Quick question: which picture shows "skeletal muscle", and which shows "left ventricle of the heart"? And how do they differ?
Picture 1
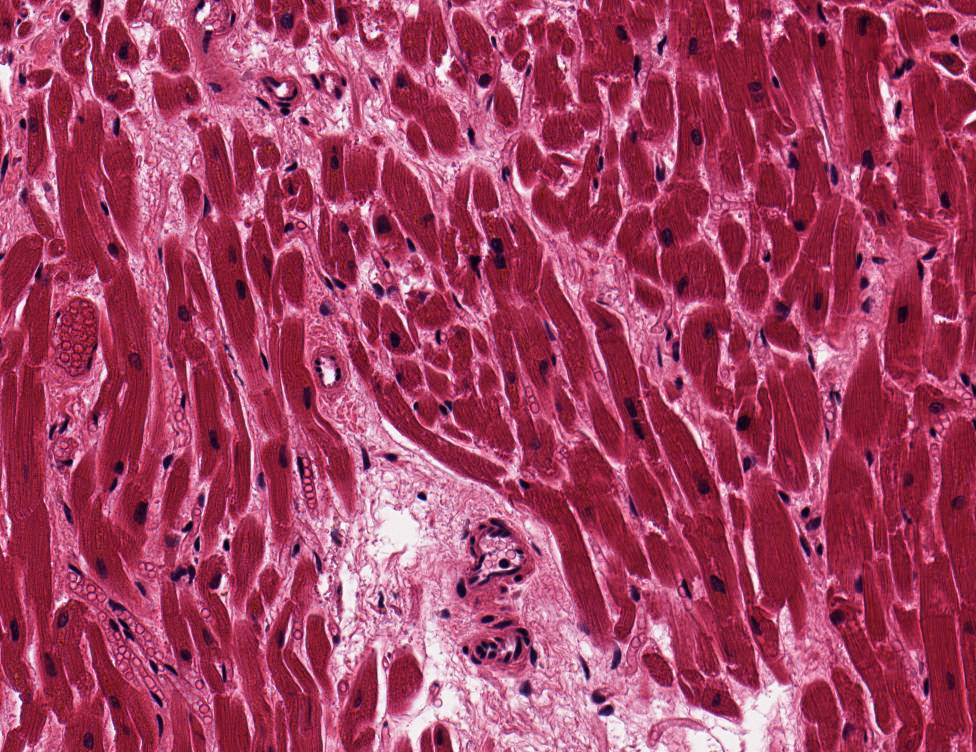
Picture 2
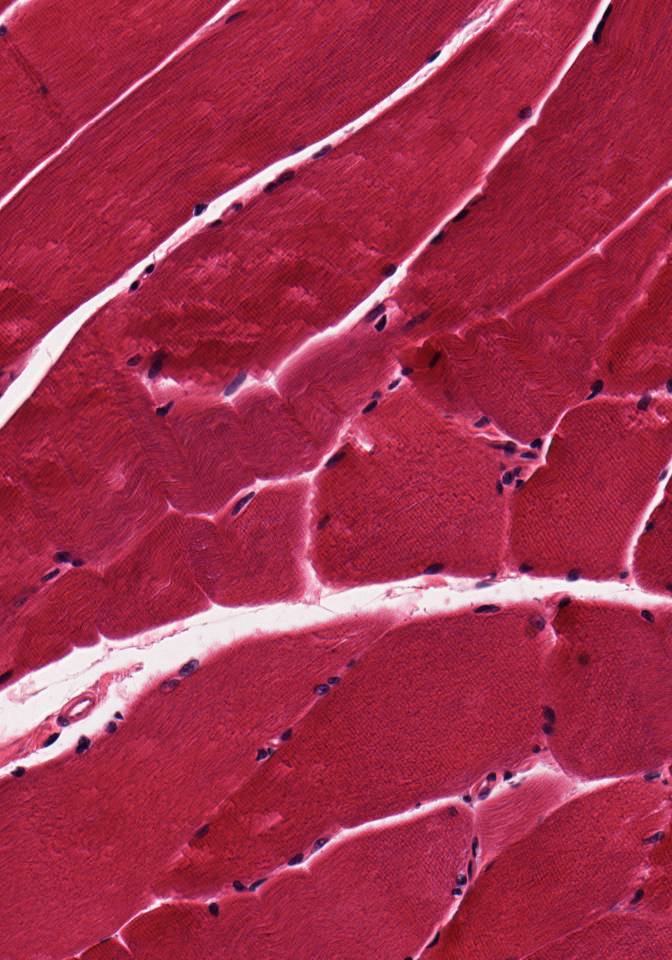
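So: the first picture is the left ventricle of the heart, the second skeletal muscle. In the first, the fibres branch and rejoin instead of lying as separate unbranched strands. Between them is pale pink loose fibrous connective tissue, widest in the lower centre, holding small dark spindle-shaped nuclei. In the second, broad unbranched fibres with deeply eosinophilic cytoplasm cross the upper half diagonally, lower left to upper right. Fine cross-striations show in places. Their dark, flattened oval nuclei sit at the fibre edges, not centrally.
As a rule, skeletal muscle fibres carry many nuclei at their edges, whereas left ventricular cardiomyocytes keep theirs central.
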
